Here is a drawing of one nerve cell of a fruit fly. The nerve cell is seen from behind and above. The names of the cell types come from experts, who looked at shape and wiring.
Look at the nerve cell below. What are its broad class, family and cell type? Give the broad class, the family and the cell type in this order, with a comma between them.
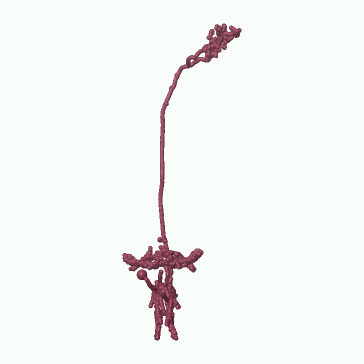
ascending neuron, hemilineage 05B, AN05B102a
